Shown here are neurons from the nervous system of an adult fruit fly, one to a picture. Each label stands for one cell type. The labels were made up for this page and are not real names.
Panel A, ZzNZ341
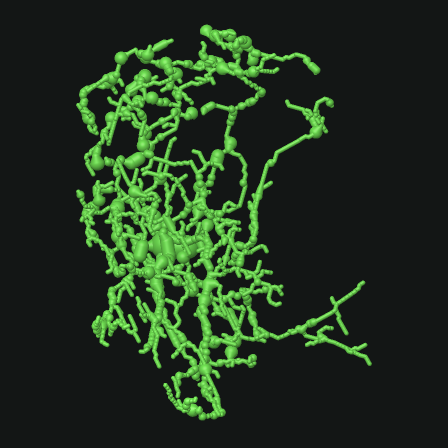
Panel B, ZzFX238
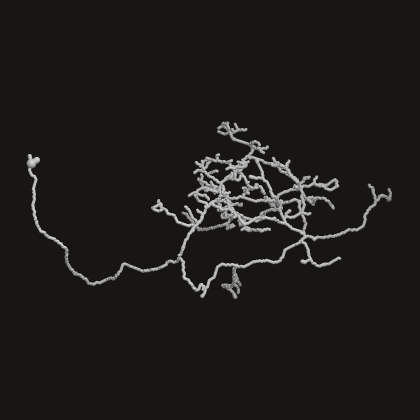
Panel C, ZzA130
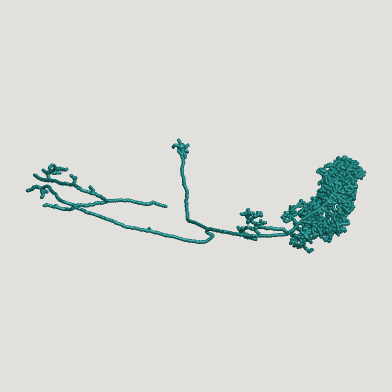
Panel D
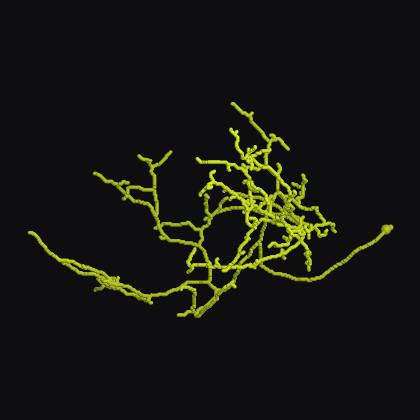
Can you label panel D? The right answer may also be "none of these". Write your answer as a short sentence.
It belongs to none of these.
